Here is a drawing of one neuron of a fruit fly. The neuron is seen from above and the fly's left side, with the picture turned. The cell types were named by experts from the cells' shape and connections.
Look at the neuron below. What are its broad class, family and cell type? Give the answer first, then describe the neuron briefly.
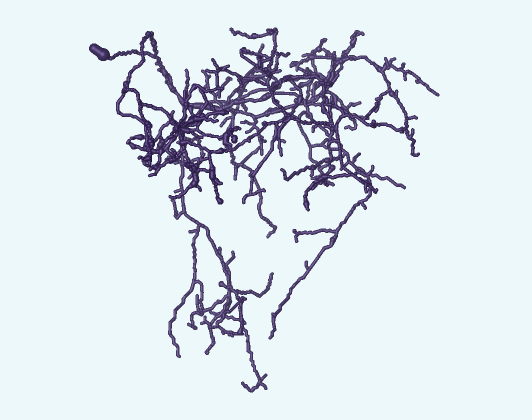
This is a central-brain intrinsic neuron. The family is hemilineage SLPad1_anterior. The cell type is CB3664. Its cell body lies at the upper left of the picture. In this view it is about as wide as it is tall.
